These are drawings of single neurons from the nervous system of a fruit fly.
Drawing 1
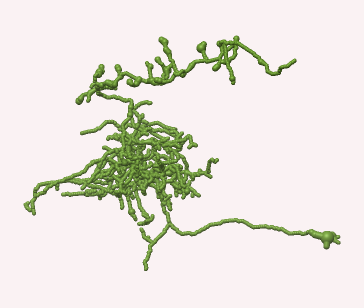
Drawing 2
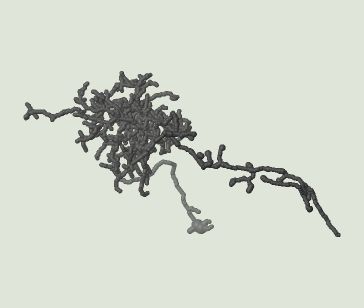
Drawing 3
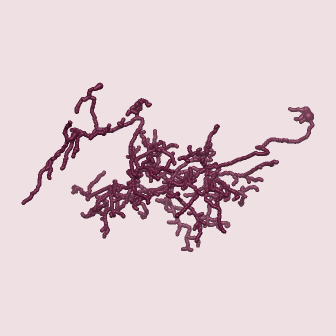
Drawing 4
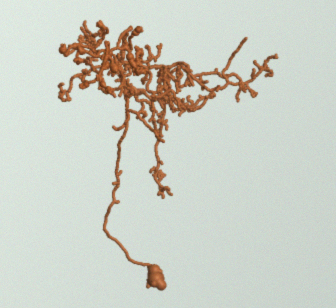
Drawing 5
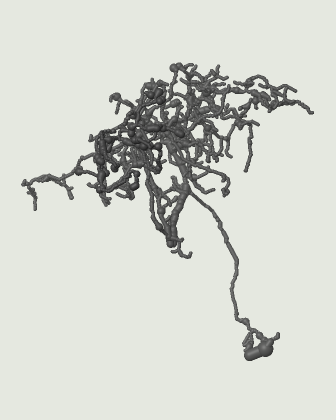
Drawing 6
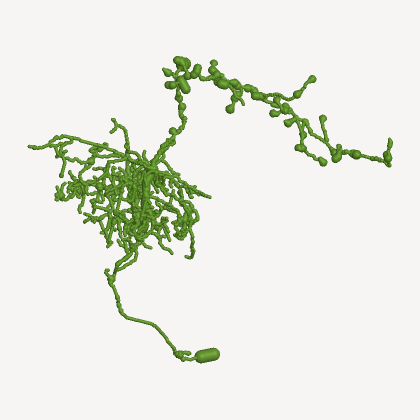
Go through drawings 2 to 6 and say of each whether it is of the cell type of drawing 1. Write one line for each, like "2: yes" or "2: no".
2: yes
3: yes
4: no
5: yes
6: yes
